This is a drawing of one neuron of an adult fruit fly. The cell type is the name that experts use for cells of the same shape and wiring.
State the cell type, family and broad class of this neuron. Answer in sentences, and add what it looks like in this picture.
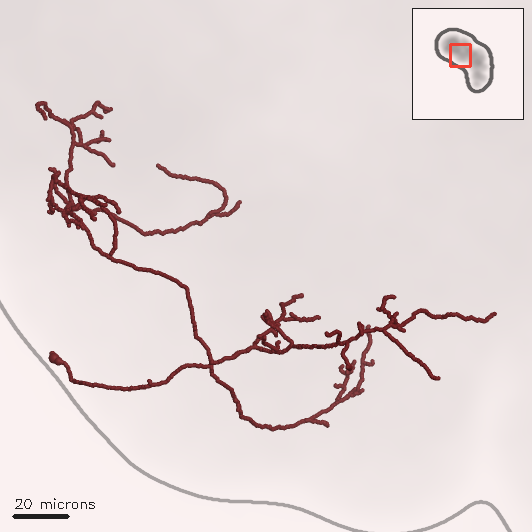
Its cell type is SMP357. Its family is hemilineage SMPpd1. Its broad class is central-brain intrinsic neuron. By the scale bar it is about 170 microns wide in this view. Dozens of branch ends can be seen.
